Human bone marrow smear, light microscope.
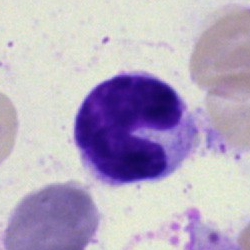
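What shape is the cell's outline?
Round, with a smooth edge.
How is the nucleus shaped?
It is deeply indented, and the notch opens toward the right.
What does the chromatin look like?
Dense, dark purple and coarsely clumped, with no nucleoli visible in the nucleus.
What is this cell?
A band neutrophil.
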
